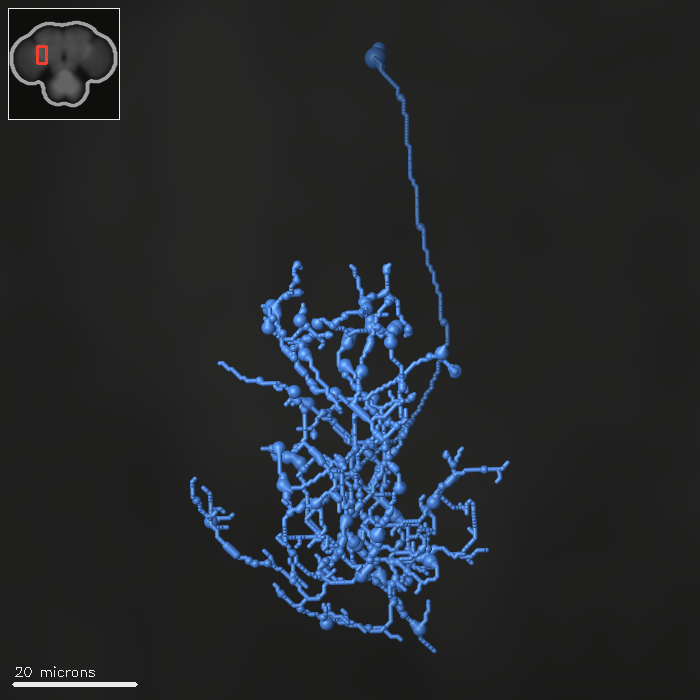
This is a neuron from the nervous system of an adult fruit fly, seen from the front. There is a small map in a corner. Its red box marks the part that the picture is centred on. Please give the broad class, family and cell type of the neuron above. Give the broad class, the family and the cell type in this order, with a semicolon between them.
central-brain intrinsic neuron; hemilineage VLPp1; AVLP550_a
